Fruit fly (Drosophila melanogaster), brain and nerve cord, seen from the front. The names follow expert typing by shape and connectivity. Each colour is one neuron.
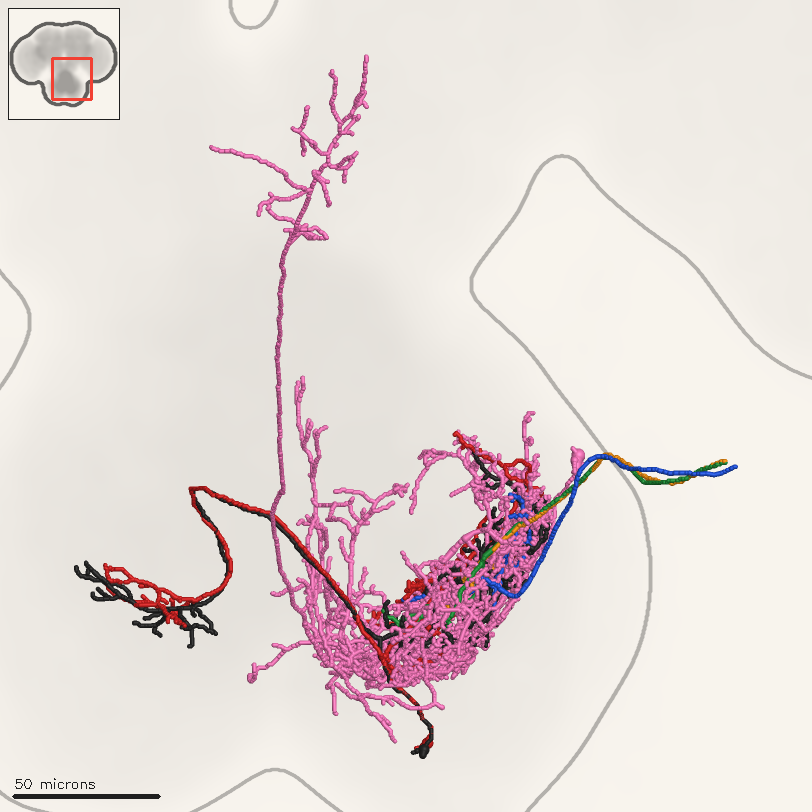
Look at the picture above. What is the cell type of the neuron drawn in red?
IN06B078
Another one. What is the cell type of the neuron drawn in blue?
SNta04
